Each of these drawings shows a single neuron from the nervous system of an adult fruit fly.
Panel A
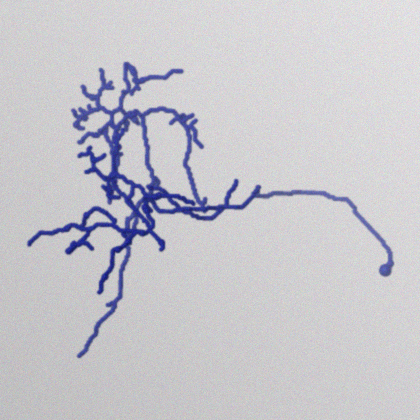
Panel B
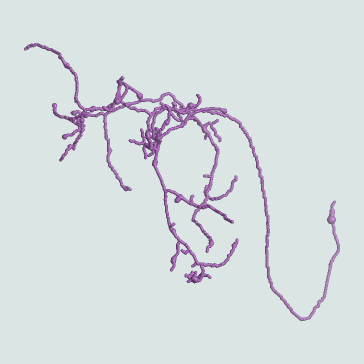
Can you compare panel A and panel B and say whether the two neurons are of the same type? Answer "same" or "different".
same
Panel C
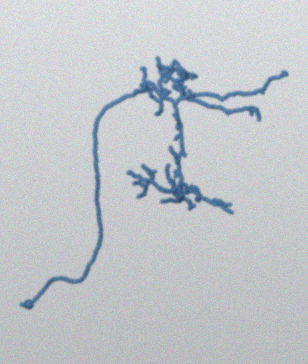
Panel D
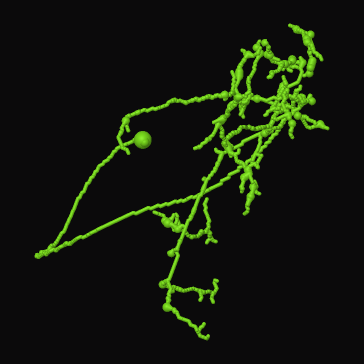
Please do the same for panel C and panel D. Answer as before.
same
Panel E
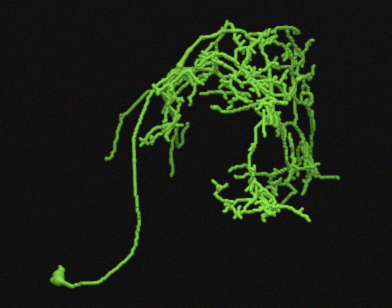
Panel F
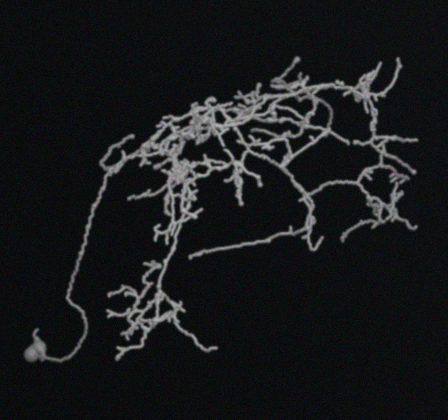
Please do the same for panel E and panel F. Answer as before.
same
